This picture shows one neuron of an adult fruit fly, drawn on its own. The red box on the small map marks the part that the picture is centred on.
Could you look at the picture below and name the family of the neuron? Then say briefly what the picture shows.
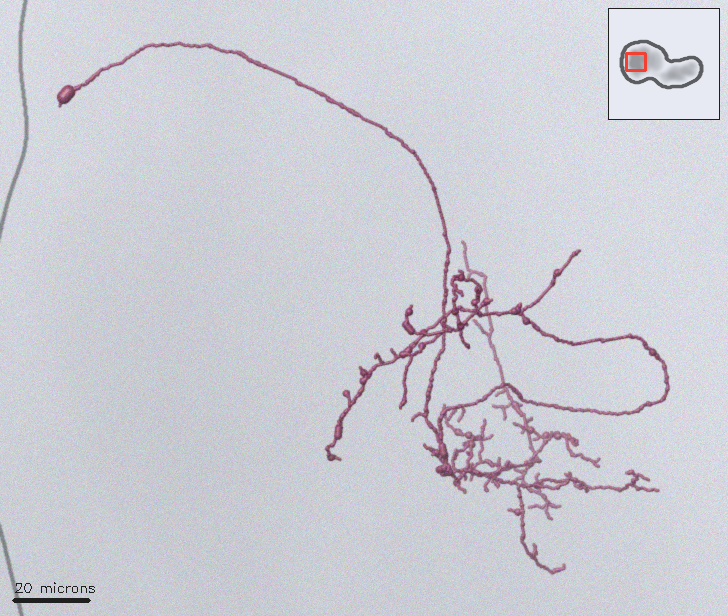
Its family is hemilineage WEDd1. It is a central-brain intrinsic neuron. Its cell body lies at the upper left of the picture. By the scale bar it is about 160 microns wide in this view. The picture shows dozens of branch ends.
